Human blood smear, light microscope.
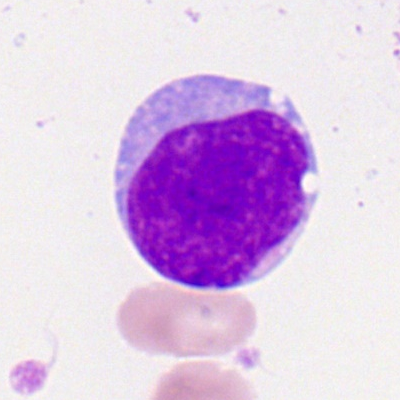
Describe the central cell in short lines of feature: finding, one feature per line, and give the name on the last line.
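Nucleus: off-centre, toward the lower right
Chromatin: dark purple, stippled with paler specks
Cytoplasm: a rim, widest at the upper left
Vacuole: small, clear, round, at the right edge
Name: myeloblast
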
